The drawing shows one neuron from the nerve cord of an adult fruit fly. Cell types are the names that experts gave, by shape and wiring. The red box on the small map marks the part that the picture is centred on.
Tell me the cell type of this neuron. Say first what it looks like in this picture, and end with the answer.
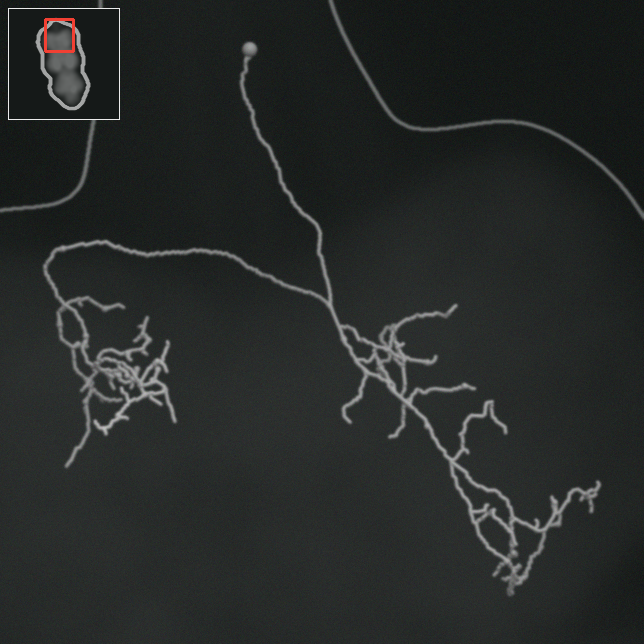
Dozens of branch ends can be seen. In this view it is about as wide as it is tall. It is a nerve-cord intrinsic neuron. Its cell type is IN01A072.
